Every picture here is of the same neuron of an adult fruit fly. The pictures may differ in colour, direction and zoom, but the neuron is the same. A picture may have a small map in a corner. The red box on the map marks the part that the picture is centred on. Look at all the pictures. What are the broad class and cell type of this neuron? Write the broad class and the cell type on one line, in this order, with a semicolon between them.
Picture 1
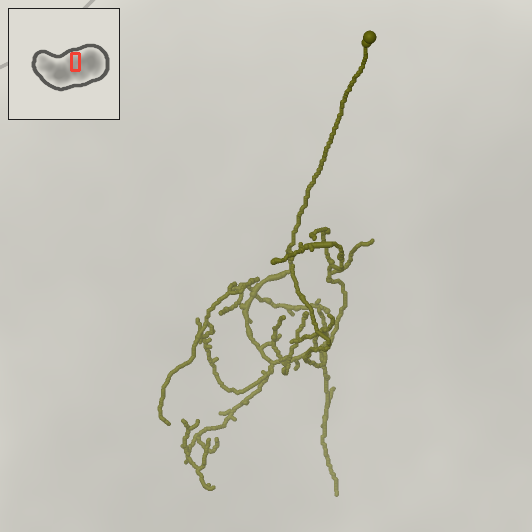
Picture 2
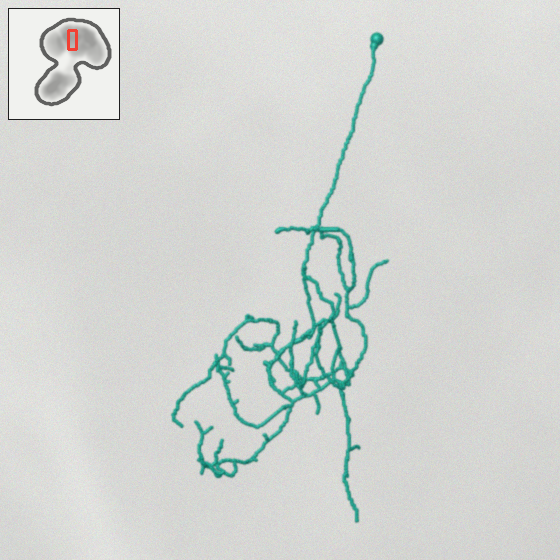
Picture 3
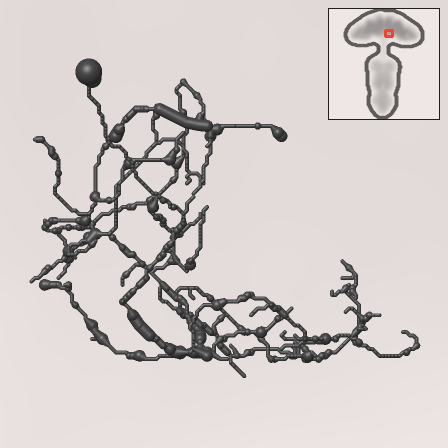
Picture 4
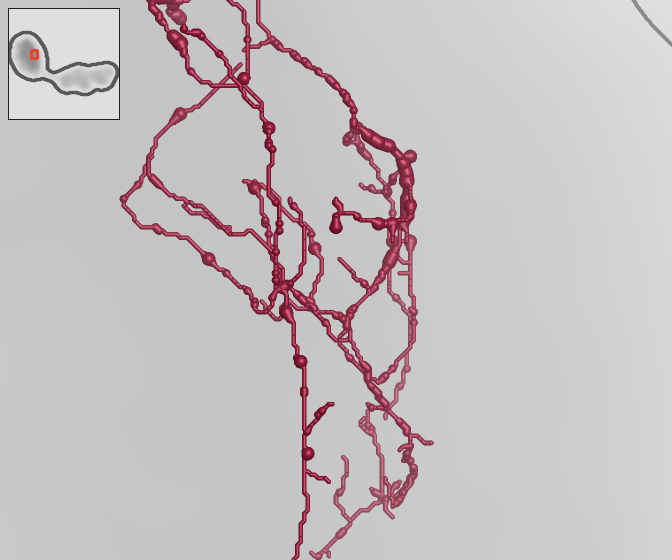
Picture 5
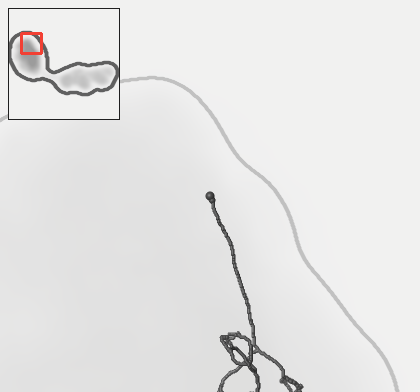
central-brain intrinsic neuron; PS153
